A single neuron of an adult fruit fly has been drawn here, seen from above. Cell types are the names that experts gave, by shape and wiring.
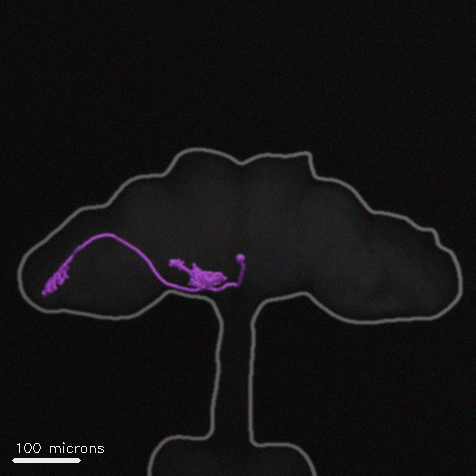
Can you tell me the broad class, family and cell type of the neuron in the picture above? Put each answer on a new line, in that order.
visual centrifugal neuron
hemilineage DM1_posterior
MeVC7b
